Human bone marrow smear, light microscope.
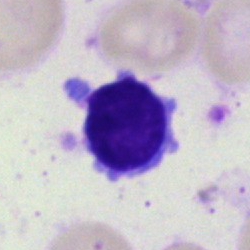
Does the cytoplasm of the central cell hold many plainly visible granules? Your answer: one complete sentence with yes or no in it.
No, its cytoplasm is free of any visible granules.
